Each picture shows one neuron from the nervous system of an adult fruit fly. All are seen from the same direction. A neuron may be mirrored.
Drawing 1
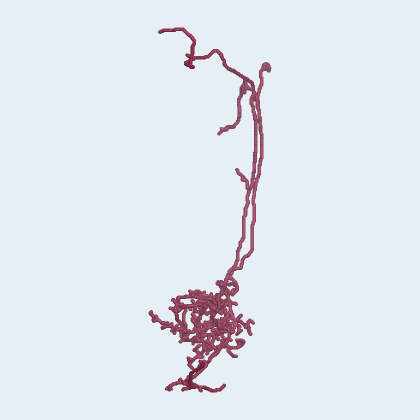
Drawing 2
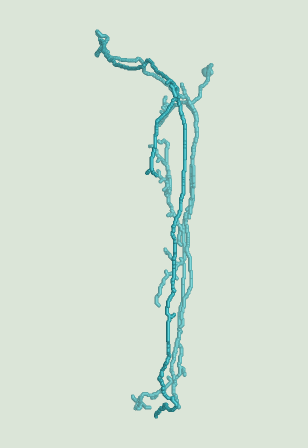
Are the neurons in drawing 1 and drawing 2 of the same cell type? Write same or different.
different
